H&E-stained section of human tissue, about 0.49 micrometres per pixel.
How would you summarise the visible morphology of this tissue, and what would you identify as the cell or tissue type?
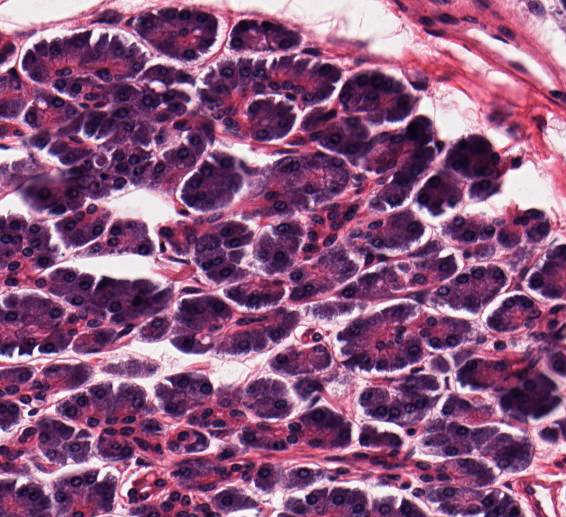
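Closely packed rounded acini fill the field, separated by thin strands of pink connective tissue. Single layer of pyramidal cells lines each acinus. Nuclei round, near the cell base. Cytoplasm densely purple-stained, granular. This is pancreas.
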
